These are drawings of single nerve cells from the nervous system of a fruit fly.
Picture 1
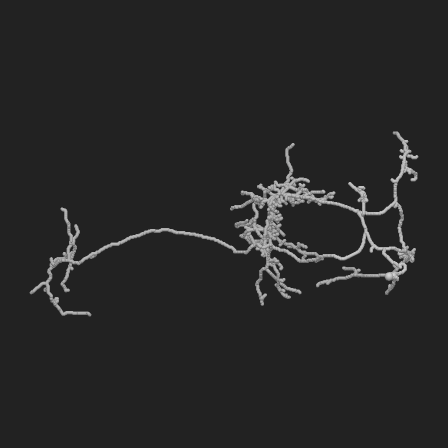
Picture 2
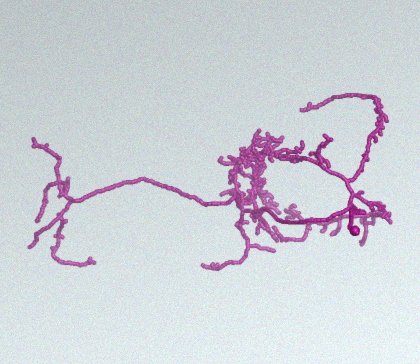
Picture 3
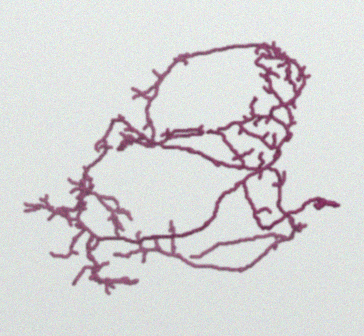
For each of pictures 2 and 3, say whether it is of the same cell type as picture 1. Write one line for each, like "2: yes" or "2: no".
2: yes
3: no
